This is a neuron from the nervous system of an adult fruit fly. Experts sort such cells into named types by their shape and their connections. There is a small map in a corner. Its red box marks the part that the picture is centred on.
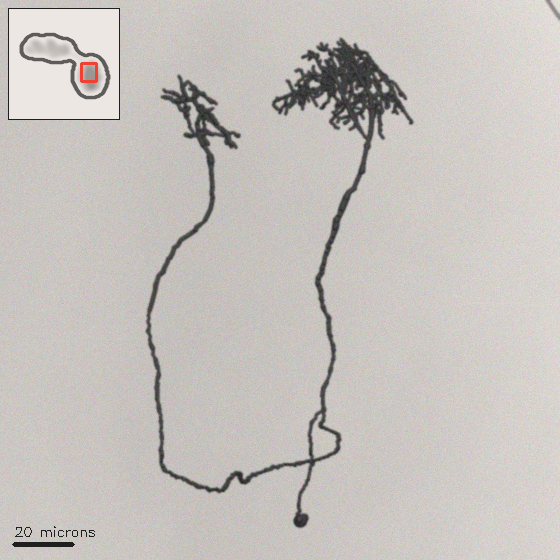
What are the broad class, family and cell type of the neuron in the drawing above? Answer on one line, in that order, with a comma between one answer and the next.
optic-lobe intrinsic neuron, hemilineage VPNp1_lateral, LC14a-1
